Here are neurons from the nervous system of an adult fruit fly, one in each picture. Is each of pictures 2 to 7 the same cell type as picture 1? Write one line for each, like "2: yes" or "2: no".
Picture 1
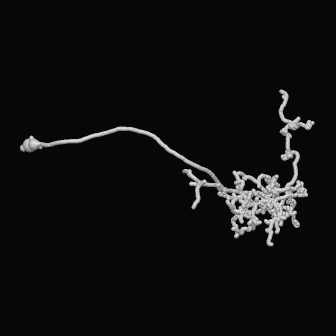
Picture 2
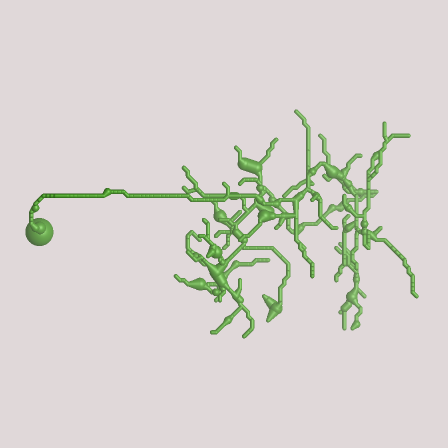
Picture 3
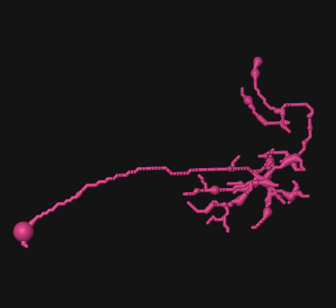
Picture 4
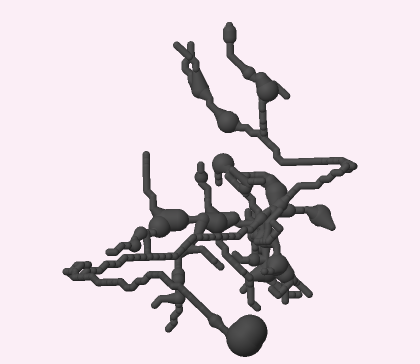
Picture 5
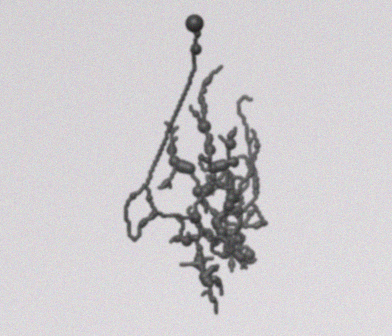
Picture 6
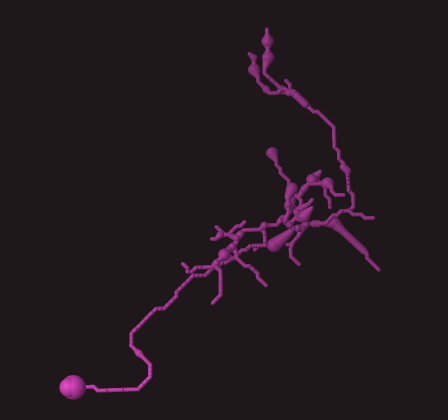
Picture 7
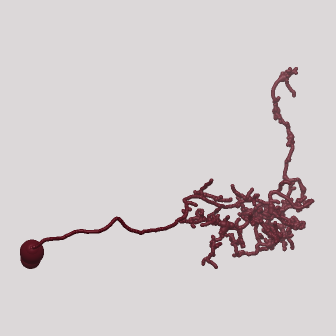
2: no
3: yes
4: yes
5: no
6: yes
7: yes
